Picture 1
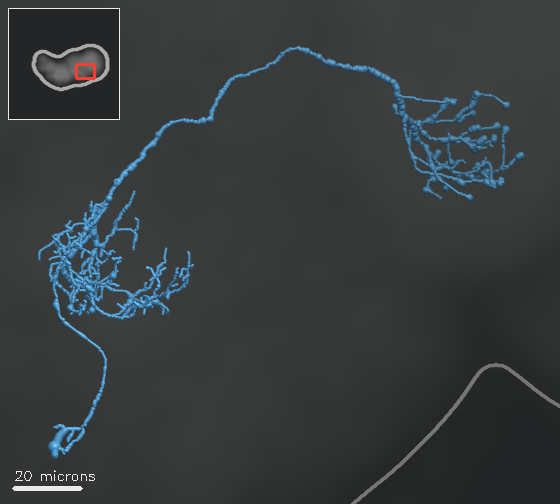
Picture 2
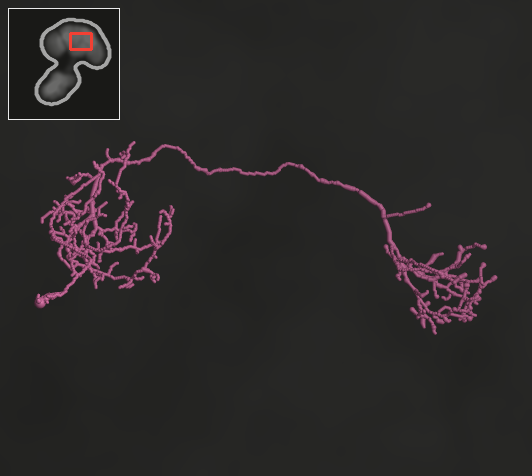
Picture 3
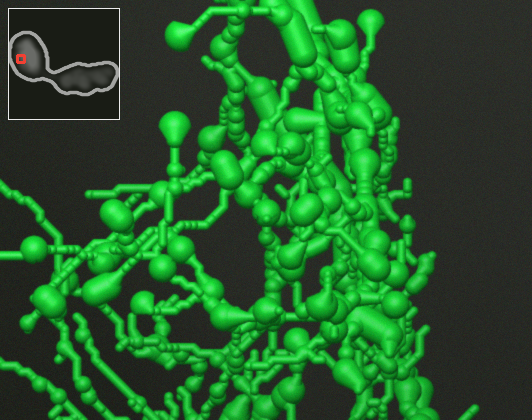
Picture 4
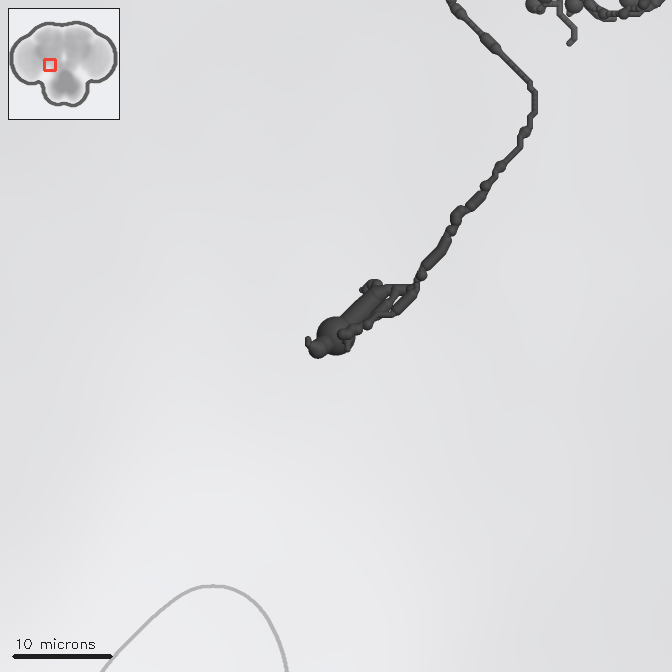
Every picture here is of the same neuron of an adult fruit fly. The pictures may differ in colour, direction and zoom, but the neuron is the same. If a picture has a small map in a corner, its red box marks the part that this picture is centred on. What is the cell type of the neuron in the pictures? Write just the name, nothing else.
v2LN4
